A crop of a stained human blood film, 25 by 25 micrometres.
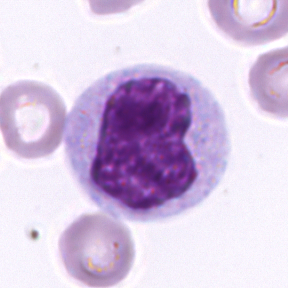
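Metamyelocyte: a cell about 14 micrometres across whose nucleus, about 12 by 9 micrometres and filling about 50% of the cell's area, has a notch cut into its right side. A rim of pale grey-blue cytoplasm surrounds the nucleus on all sides and holds fine, scattered pinkish dots.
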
